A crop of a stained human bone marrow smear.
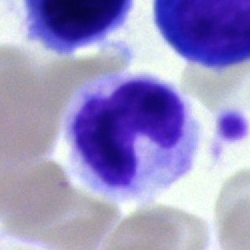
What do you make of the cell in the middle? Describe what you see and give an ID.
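Start with the outline here: smooth and round. Now the nucleus, deeply indented into a curved, kidney-like shape, with its notch opening toward the lower right. See that no nucleoli are visible in it. This cell is a band neutrophil.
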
